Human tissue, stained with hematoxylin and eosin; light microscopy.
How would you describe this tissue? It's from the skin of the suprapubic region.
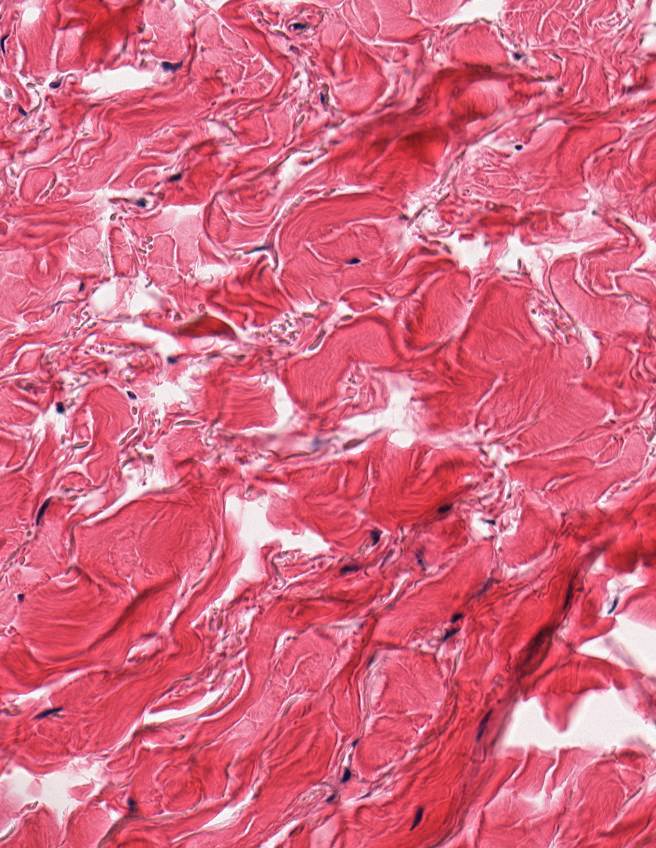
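First, staining: the collagen bundles are deep pink to red. Second, texture: fine wavy fibrils can be seen within the bundles. Third, cellularity: nuclei are sparse and lie singly between the bundles. Fourth, nuclear form: the few nuclei present are small, dark and mostly elongated.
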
